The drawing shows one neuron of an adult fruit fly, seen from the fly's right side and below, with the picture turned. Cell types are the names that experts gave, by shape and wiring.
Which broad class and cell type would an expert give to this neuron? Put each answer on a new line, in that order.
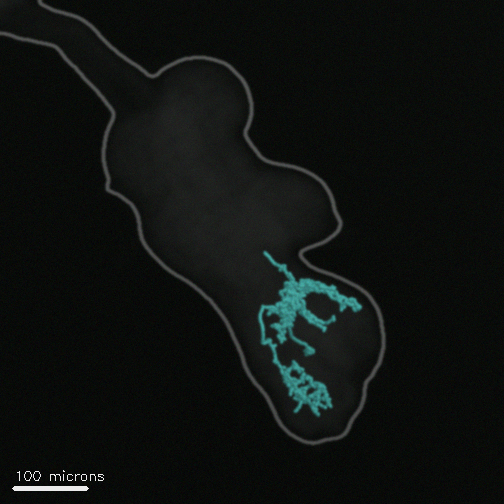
nerve-cord intrinsic neuron
INXXX220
